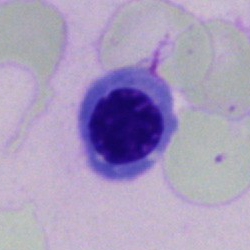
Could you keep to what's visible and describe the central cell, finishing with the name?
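The cell has a roughly round outline. Its chromatin is dense and stained dark purple. The cytoplasm is stained blue and forms a rim that is thinner on the left side than on the right. The cell is an erythroblast.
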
